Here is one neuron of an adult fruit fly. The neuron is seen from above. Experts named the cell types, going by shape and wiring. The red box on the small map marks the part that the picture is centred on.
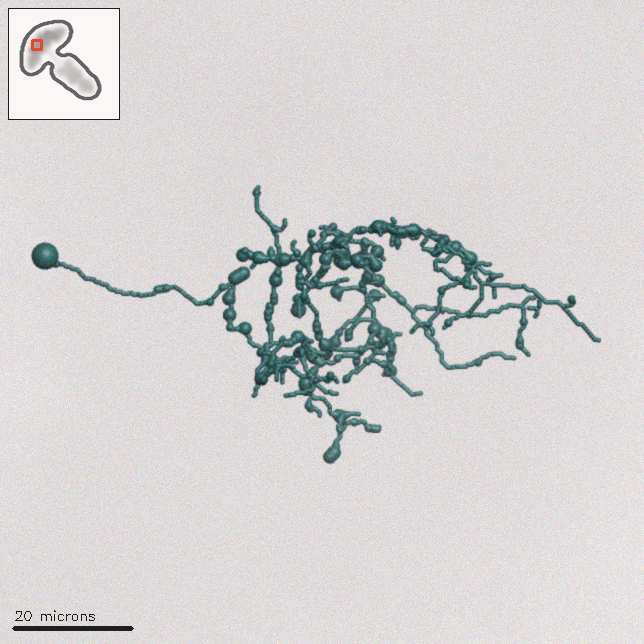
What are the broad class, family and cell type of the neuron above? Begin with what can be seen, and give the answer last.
It is in the brain and does not reach the nerve cord. Its cell body lies on the left of the picture. By the scale bar it is about 95 microns wide in this view. This is a central-brain intrinsic neuron. Its family is hemilineage TRdl_b. It is of cell type GNG375.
